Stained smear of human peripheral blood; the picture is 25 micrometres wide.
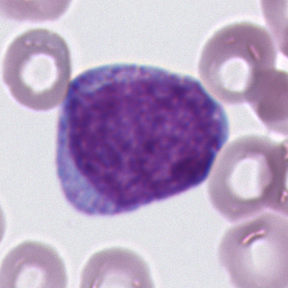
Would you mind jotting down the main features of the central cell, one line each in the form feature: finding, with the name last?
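Nucleus position: off-centre, toward the upper right
Chromatin: finely stippled, evenly spread, no coarse dark clumps
Cytoplasm: blue crescent, widest at the lower left
Surface: no projections or blebs
Cell size: about 15 micrometres across
Nucleus size: about 13 micrometres across, about 80% of the cell's area
Name: atypical promyelocyte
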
